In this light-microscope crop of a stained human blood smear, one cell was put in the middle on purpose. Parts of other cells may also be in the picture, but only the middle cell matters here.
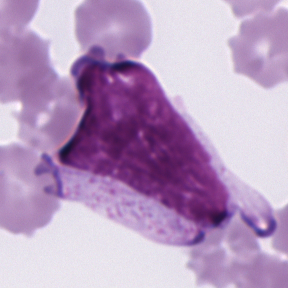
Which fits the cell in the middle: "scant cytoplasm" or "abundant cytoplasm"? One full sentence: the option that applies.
Its nucleus occupies most of the cell.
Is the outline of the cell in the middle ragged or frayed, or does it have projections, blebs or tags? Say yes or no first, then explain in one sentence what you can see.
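Yes. The cell outline is irregular, drawn out into a tapering tail at the lower right.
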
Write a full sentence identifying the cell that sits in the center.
Occupying the centre of the crop is a myelocyte.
